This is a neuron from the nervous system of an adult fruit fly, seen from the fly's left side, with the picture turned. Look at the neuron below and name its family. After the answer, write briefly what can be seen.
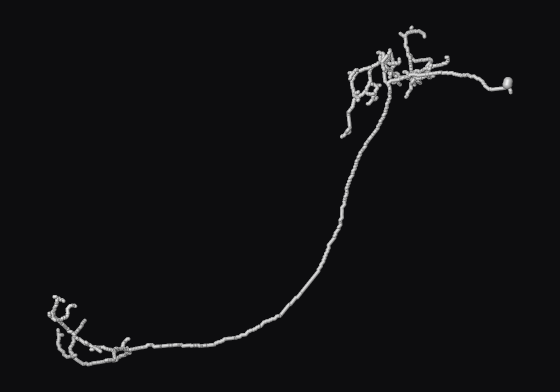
Its family is hemilineage FLAa2. This is a central-brain intrinsic neuron. Its cell body lies at the upper right of the picture. As drawn here it is wider than it is tall.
